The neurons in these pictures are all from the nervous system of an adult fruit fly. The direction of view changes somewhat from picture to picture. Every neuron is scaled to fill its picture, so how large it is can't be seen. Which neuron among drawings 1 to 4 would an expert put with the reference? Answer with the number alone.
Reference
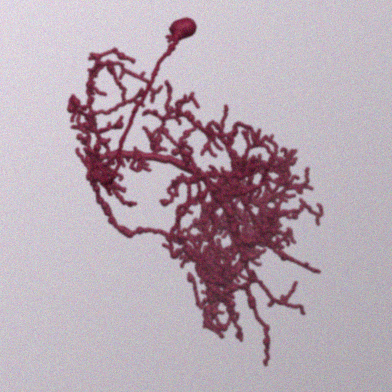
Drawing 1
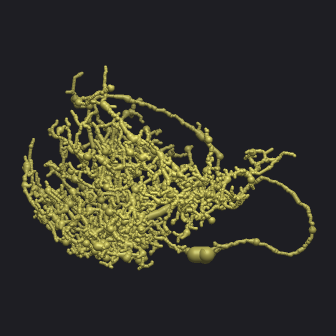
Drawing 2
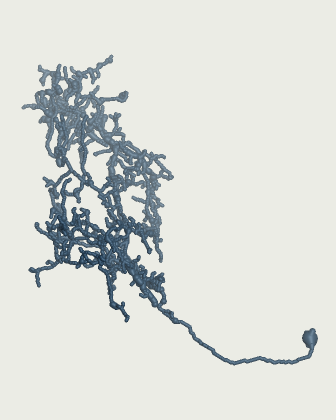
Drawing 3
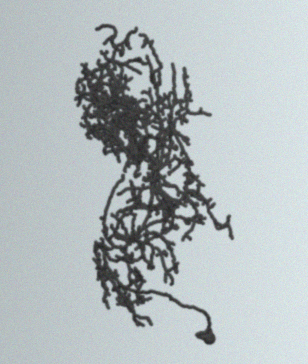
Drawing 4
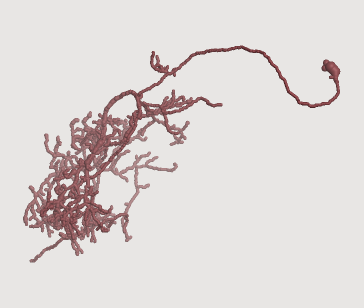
3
